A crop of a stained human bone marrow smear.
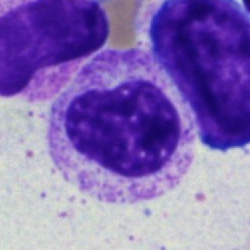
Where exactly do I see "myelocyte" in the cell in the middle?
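First item, the outline: round, with a smooth edge. Second, the cytoplasm: a moderate rim surrounds the nucleus on every side and is stained pale pinkish-lilac. Third, the granules: fine purple-pink ones are scattered throughout the cytoplasm.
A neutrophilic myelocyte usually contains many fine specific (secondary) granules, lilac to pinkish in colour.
The fine purple-pink granules in this cell go with that picture of a myelocyte.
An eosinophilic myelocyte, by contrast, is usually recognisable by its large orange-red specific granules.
The granules here are fine and purple-pink rather than large and orange-red.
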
